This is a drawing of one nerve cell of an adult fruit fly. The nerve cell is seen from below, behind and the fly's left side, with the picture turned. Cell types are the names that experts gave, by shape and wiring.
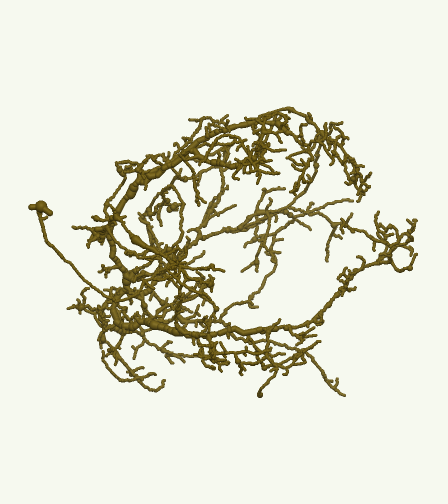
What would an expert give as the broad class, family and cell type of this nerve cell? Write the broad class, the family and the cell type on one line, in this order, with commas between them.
nerve-cord intrinsic neuron, hemilineage 20A.22A, IN20A.22A007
